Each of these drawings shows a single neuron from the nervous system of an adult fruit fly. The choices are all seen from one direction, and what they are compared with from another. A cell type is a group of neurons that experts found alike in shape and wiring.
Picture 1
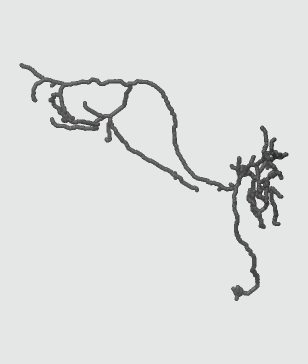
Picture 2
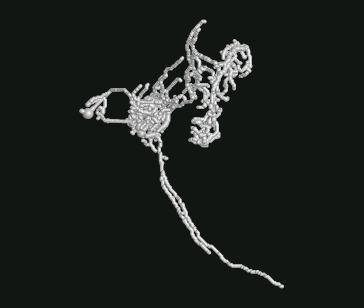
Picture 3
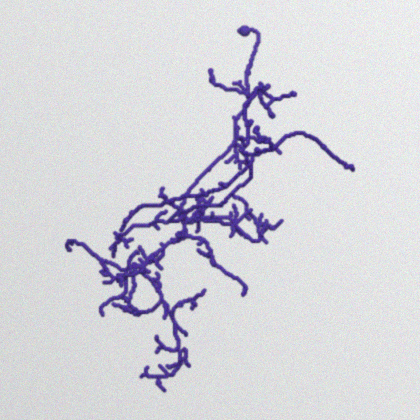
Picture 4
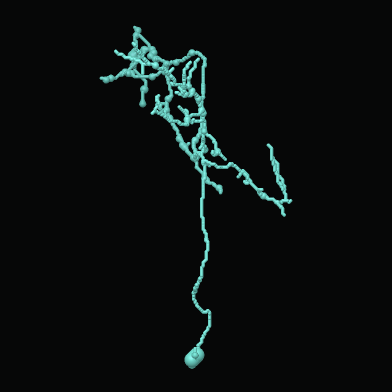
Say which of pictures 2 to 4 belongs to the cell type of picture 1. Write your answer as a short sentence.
Picture 4 is of the same cell type.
